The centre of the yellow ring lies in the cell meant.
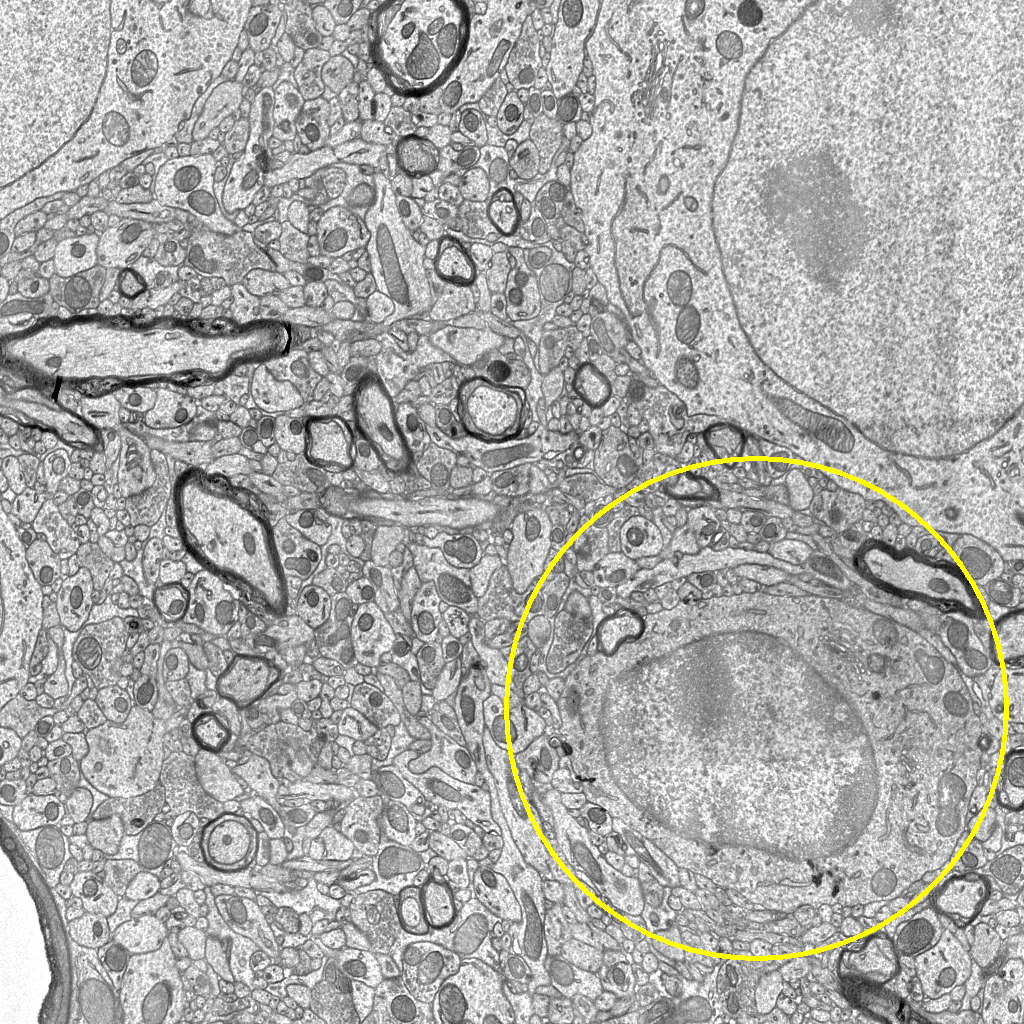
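Oligodendrocyte, the ringed cell in an electron micrograph of mouse visual cortex. Its large oval nucleus lies wholly inside the ring, bounded by a smoothly running envelope without deep infoldings. The chromatin is finely granular and forms no dense clumps along the envelope. A small cluster of very dark granules sits at the lower edge of the nucleus.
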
